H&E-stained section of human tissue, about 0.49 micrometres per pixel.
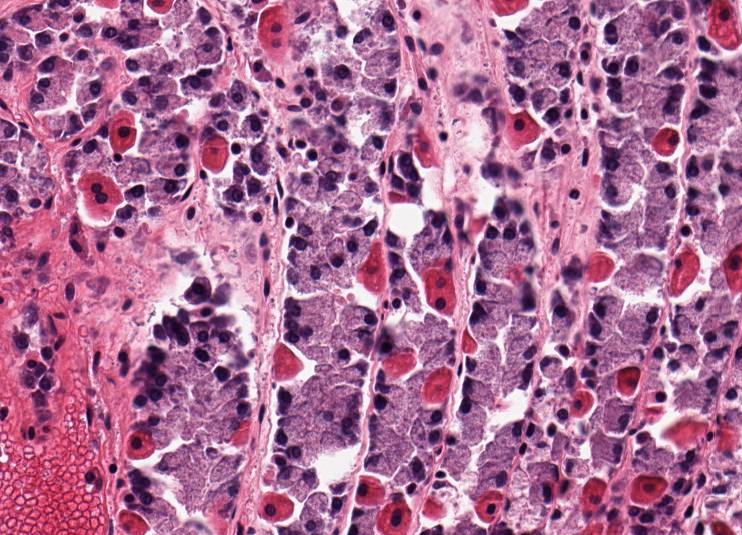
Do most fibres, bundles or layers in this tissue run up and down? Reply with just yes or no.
Yes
